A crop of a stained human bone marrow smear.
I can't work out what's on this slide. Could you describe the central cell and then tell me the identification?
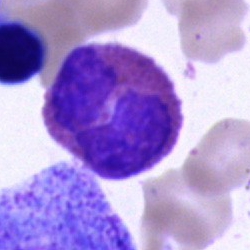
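The nucleus occupies most of the cell and is crossed through its middle by a thin pale cleft. Its chromatin is dark purple and clumped, and no nucleoli are visible. The cell is an eosinophil.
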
